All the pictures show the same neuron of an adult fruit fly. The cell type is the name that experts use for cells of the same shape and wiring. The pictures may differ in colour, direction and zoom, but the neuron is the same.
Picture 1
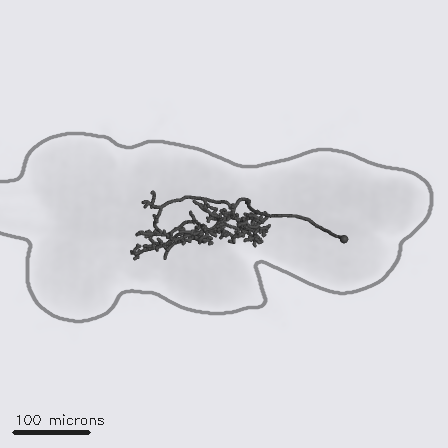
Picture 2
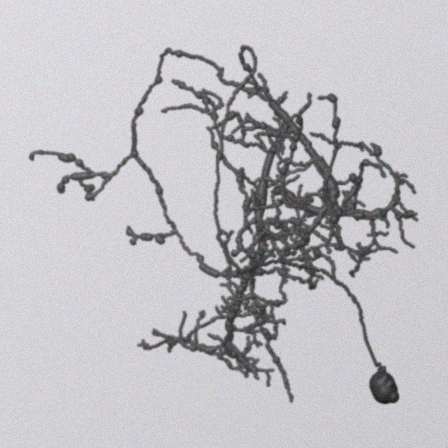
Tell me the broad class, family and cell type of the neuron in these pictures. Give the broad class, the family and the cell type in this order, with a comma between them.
nerve-cord intrinsic neuron, hemilineage 06B, IN06B042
